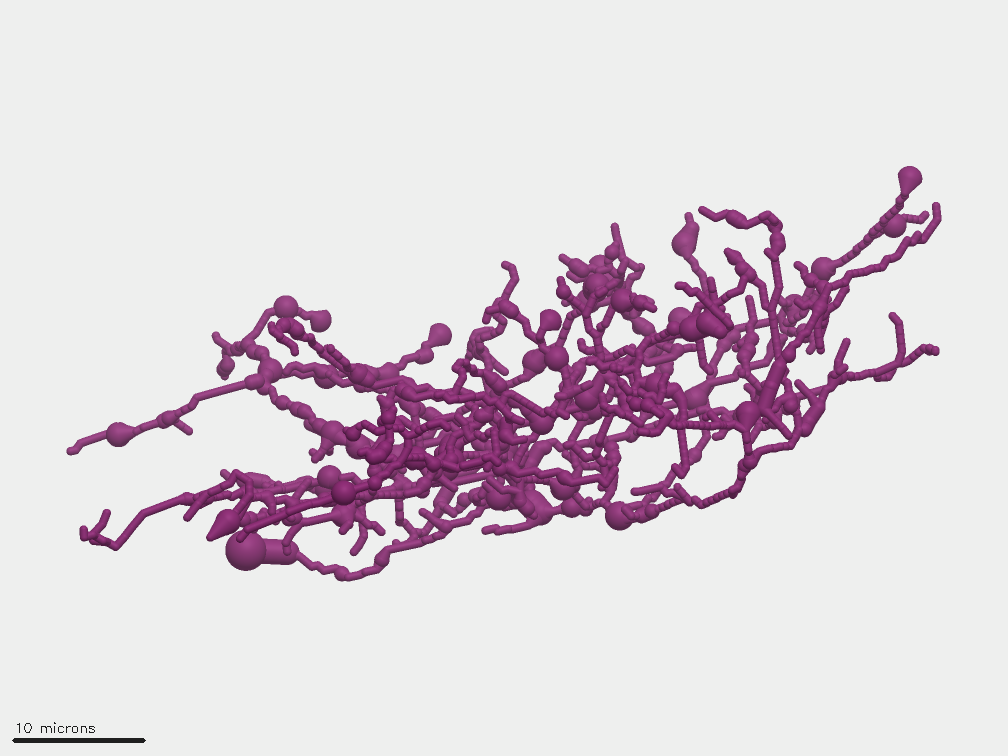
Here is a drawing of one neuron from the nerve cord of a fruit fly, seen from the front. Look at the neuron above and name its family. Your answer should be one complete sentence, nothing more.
The family designation of this neuron is hemilineage 01B.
